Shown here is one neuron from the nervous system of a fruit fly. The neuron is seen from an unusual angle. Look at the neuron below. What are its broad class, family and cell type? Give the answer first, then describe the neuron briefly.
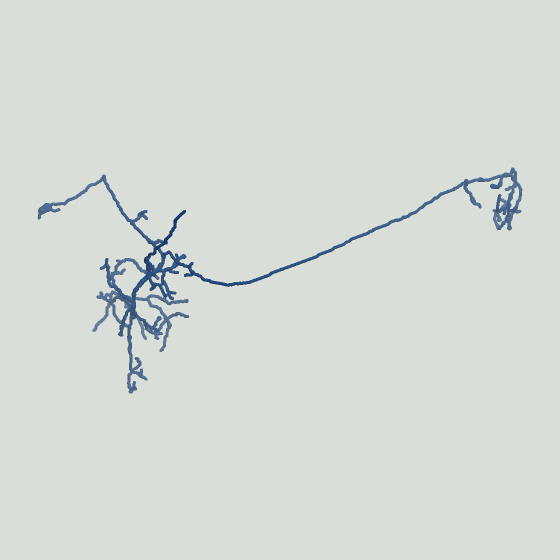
Its broad class is optic-lobe intrinsic neuron. The family is Tm. It is of cell type Tm26. Dozens of branch ends can be seen. As drawn here it is wider than it is tall.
